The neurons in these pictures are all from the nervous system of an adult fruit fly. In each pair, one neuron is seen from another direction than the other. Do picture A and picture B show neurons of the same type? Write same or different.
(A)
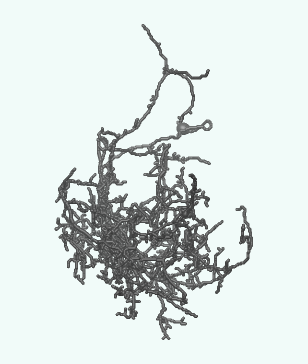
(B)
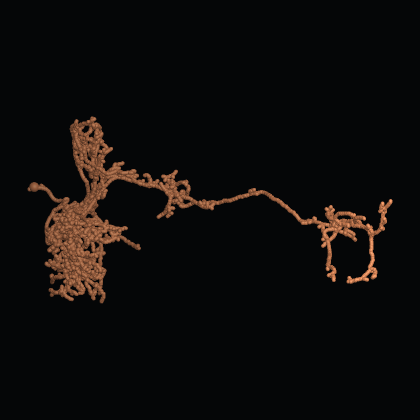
different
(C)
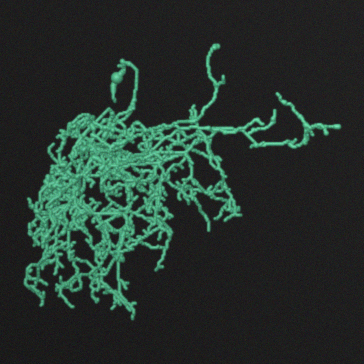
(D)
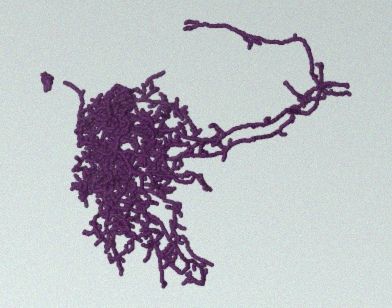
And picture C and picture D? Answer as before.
same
